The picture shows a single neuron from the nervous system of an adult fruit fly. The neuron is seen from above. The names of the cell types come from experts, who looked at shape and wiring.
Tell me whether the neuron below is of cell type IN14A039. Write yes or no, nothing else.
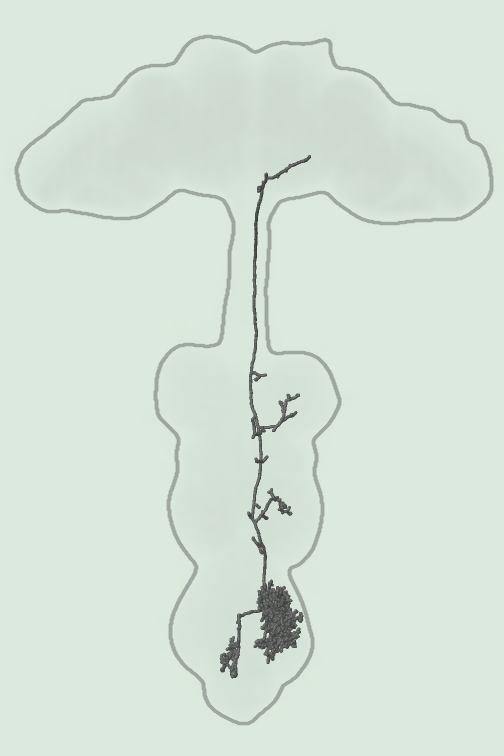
no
